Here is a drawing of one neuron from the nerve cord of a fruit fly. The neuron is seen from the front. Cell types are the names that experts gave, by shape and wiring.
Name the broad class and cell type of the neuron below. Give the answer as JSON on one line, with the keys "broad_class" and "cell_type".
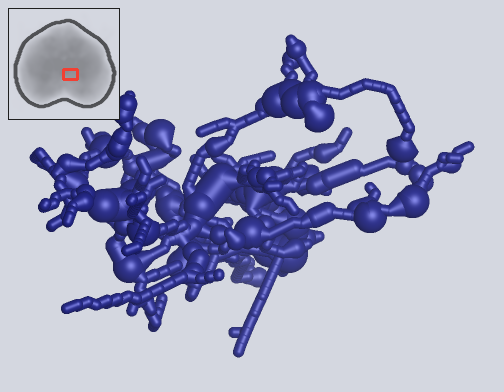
{"broad_class": "sensory neuron entering the nerve cord", "cell_type": "SNxx33"}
